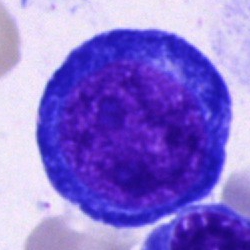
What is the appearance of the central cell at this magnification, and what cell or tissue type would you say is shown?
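Nucleus occupies most of the cell. Chromatin finely granular, not coarsely clumped. Cytoplasm deep blue, forming a rim all round the nucleus. Proerythroblast.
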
